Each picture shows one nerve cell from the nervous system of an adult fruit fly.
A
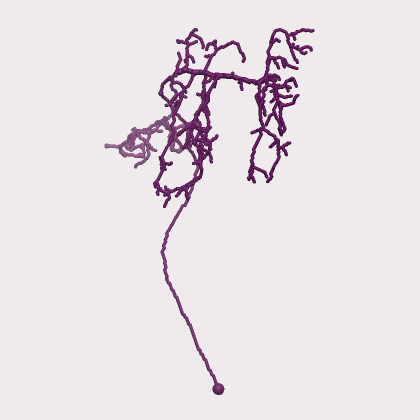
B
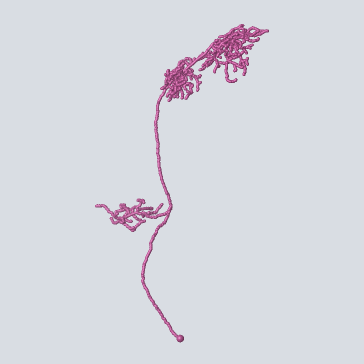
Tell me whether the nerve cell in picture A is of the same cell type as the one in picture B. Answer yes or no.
yes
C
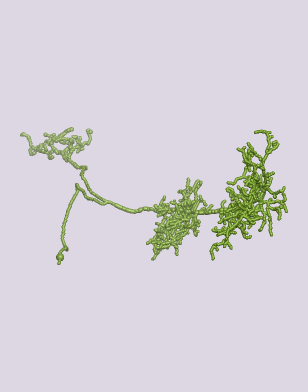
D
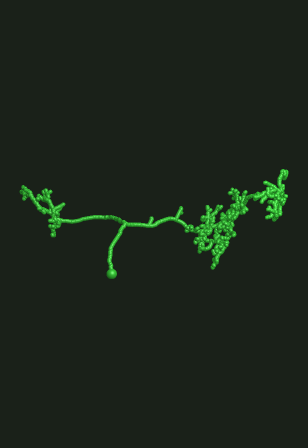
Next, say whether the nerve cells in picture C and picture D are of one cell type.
no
